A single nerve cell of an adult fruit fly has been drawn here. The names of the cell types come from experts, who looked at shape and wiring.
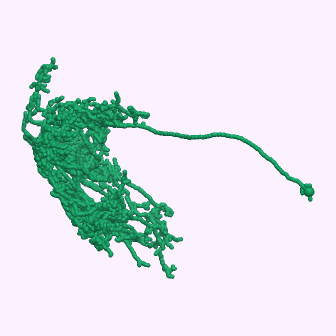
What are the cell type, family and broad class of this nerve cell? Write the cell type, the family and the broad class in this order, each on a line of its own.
PPL108
class DAN
central-brain intrinsic neuron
